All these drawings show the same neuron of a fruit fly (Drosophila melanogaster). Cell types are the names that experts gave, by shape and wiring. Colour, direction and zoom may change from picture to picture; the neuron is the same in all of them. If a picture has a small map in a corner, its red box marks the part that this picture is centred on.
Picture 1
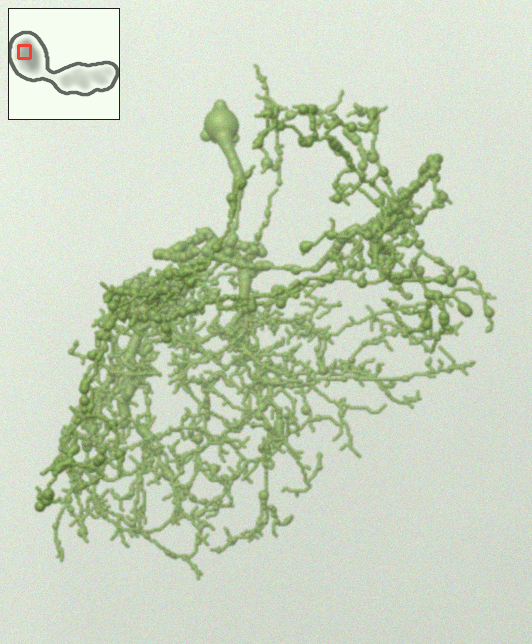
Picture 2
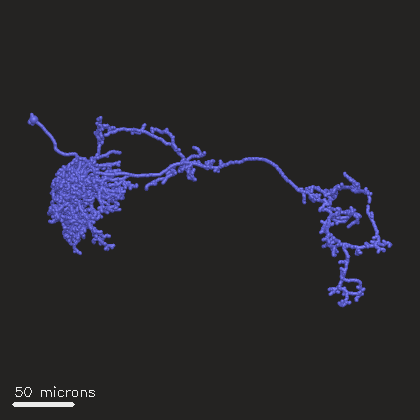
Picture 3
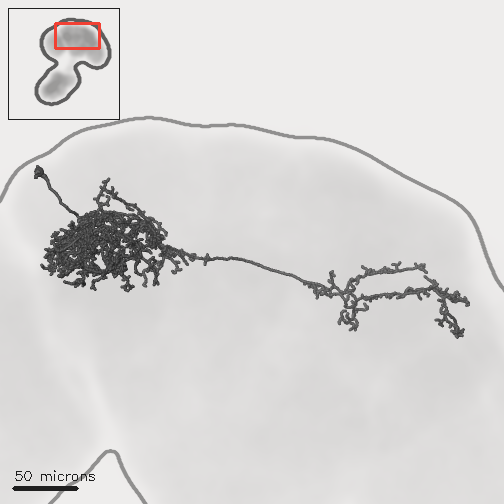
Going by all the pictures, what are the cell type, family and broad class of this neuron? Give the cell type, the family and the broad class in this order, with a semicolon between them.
AVLP434_b; hemilineage VLPl2_medial; central-brain intrinsic neuron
